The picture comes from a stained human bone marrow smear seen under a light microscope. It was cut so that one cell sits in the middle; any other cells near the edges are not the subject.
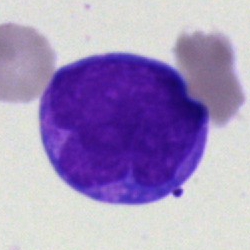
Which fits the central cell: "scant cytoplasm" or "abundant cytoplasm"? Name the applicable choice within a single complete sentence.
The cytoplasm of this cell is scant, a narrow rim.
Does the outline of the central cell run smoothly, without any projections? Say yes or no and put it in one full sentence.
Yes, the edge of this cell is smooth and even.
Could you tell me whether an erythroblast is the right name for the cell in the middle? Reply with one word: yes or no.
no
